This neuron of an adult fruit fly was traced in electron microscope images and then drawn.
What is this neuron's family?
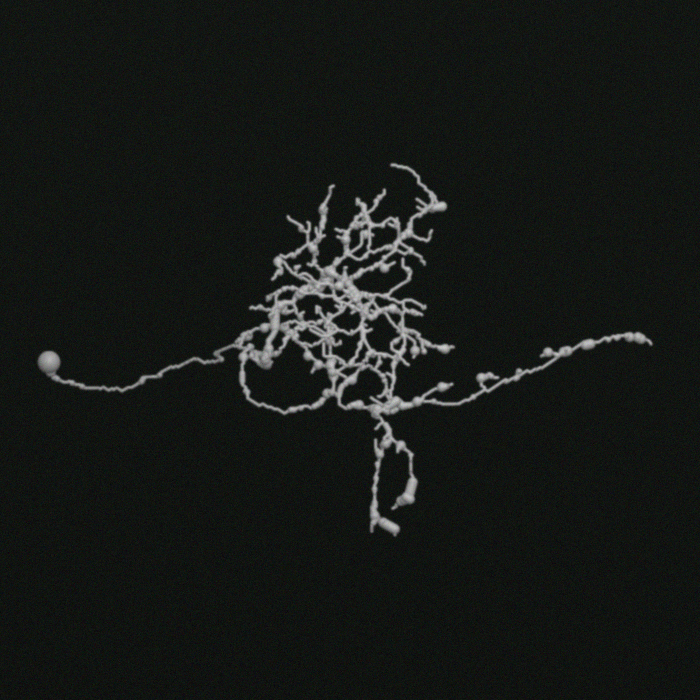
hemilineage DM4_dorsal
